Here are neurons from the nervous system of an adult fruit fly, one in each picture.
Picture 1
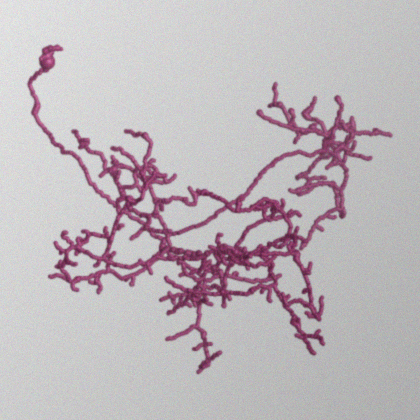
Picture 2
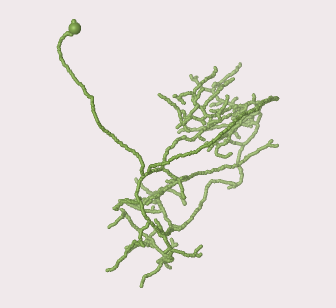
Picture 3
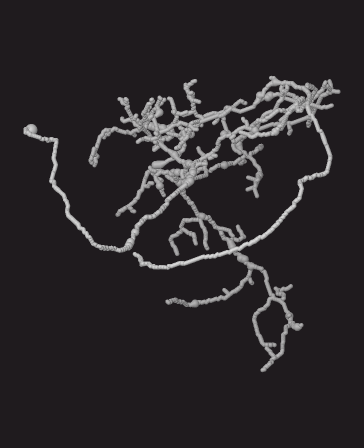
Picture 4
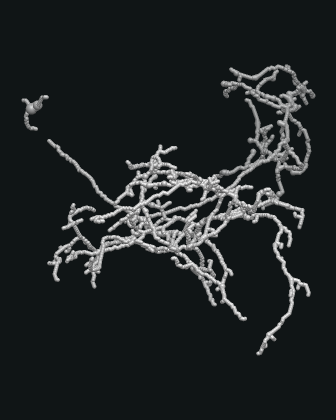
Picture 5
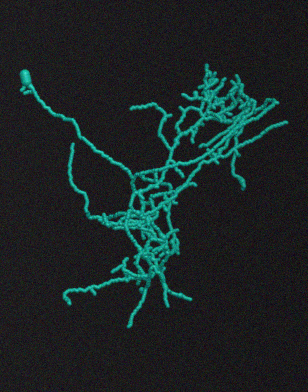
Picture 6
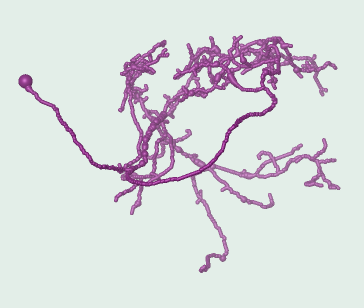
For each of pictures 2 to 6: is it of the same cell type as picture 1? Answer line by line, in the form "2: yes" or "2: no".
2: no
3: no
4: yes
5: no
6: no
